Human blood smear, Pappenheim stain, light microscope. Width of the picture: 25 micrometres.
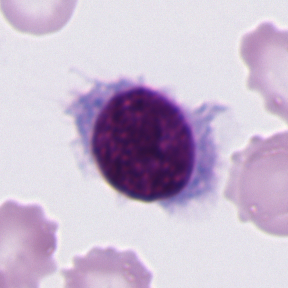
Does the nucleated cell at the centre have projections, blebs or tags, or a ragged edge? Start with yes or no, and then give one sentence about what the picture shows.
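Yes. The cell's border is ragged, with fine hair-like projections fringing the cytoplasm.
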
